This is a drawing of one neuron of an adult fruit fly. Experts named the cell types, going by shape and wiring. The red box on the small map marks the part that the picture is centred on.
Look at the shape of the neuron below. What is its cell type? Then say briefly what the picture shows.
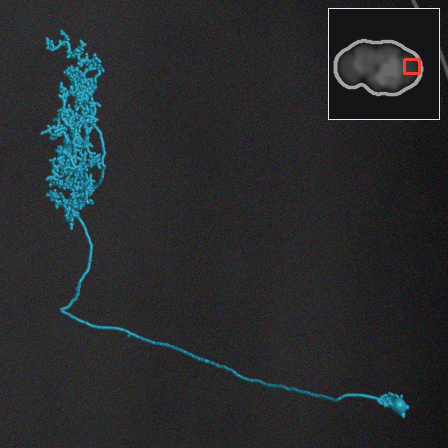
Its cell type is LPi34. This is an optic-lobe intrinsic neuron. The cell body can be seen at the lower right of the picture. As drawn here it is about as wide as it is tall.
